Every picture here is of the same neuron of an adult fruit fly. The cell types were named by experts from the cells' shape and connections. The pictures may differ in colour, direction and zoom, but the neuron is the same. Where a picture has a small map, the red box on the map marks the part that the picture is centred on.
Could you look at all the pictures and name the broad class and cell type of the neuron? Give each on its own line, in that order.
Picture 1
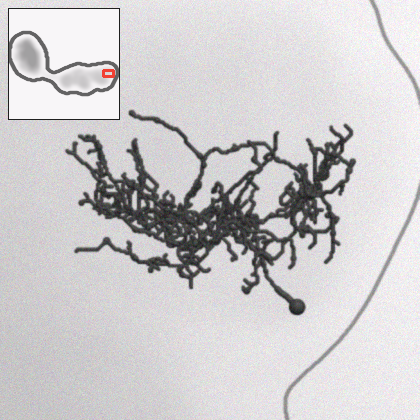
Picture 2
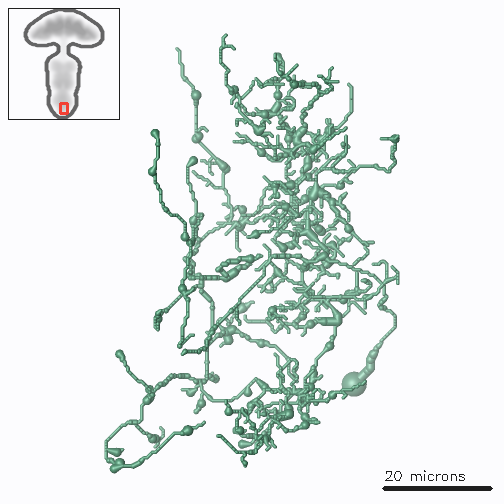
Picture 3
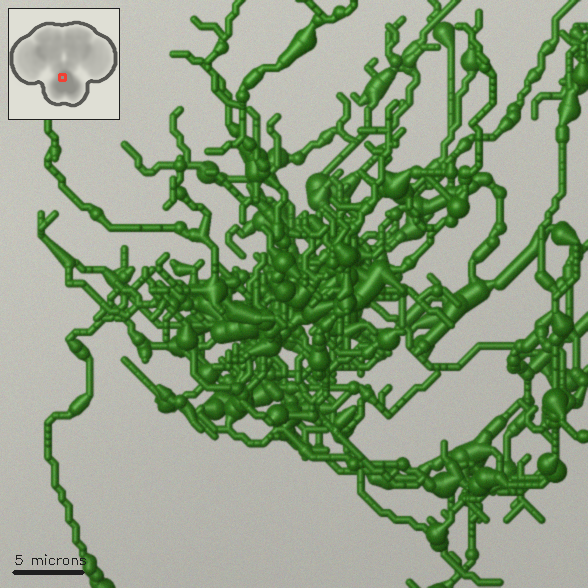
nerve-cord intrinsic neuron
INXXX381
